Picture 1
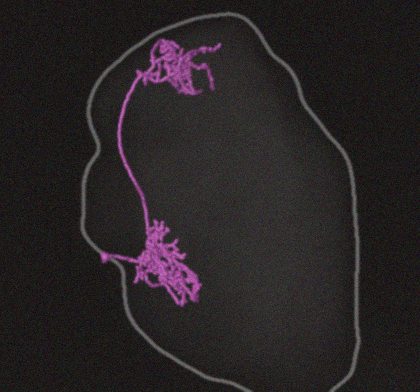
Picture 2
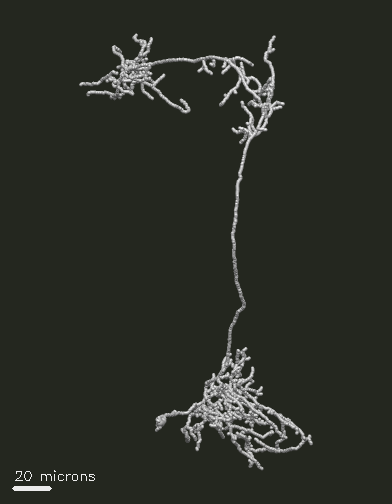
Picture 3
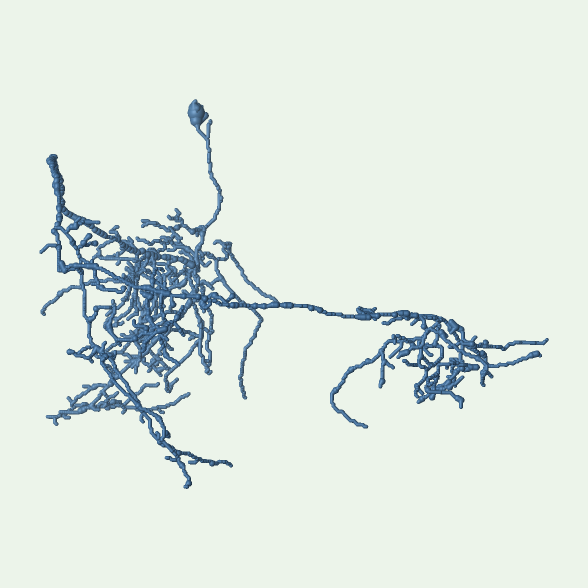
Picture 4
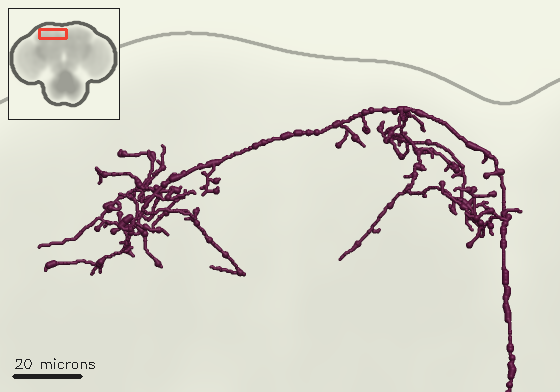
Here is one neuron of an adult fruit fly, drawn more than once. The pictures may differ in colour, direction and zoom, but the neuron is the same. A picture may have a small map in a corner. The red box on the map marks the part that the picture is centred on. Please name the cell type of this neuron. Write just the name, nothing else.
PRW067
